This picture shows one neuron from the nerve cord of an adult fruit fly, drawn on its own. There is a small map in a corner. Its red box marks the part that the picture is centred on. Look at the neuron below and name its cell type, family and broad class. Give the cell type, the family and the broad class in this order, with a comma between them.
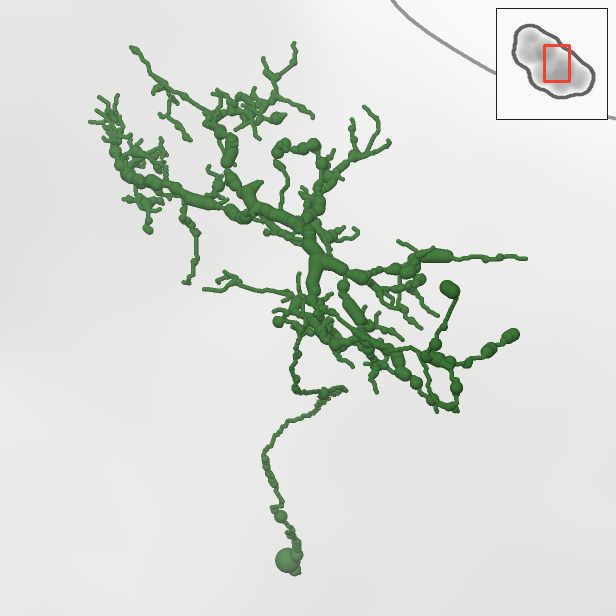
IN12A054, hemilineage 12A, nerve-cord intrinsic neuron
